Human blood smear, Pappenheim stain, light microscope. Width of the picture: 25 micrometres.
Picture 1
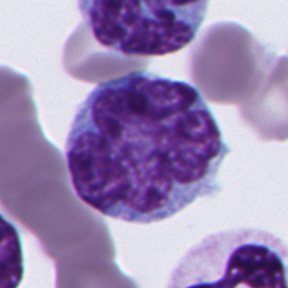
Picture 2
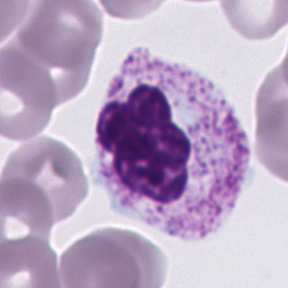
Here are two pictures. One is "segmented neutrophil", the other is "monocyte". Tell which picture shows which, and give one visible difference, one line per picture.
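Picture 1: monocyte. No distinct granules are seen in the cytoplasm.
Picture 2: segmented neutrophil. Fine purple granules are scattered throughout the cytoplasm.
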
